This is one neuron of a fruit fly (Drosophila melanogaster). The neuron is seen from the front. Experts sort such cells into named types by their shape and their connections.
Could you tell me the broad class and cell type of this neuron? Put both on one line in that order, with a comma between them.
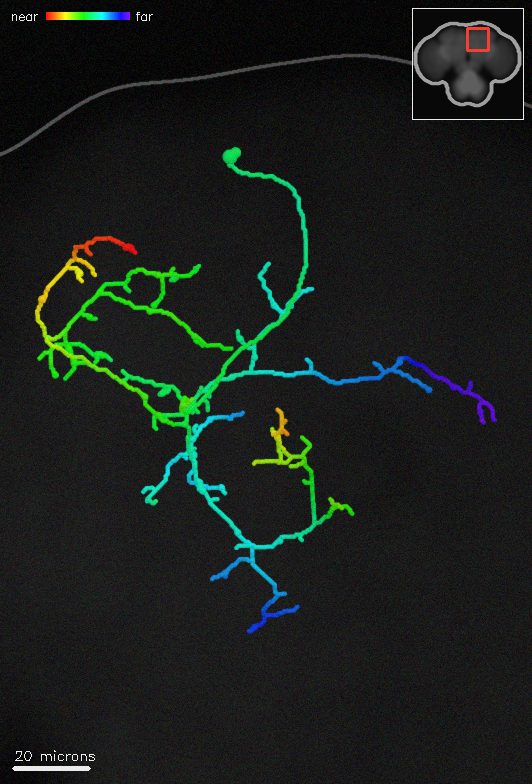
central-brain intrinsic neuron, SMP427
